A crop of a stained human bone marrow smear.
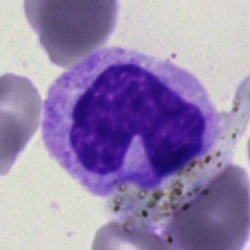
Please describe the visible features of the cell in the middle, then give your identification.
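The outline is roughly round and smooth-edged. Its nucleus is kidney-shaped, deeply notched along the lower edge, with a moderate rim of pale lilac cytoplasm around it and fine lilac granules scattered through. So it's a band neutrophil.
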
